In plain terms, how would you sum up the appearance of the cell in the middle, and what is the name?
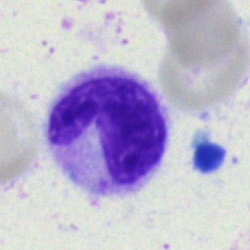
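A round, smooth outline encloses a nucleus that occupies most of the cell. The nucleus is deeply indented, with a wedge-shaped notch opening toward the lower left, and no nucleoli are visible within it. The cell is a band neutrophil.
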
